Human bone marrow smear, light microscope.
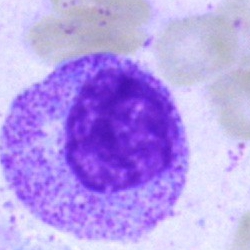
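Myelocyte, central cell. Chromatin dark purple, coarsely clumped with paler gaps. Cytoplasm abundant, a wide rim broadest on the left and below the nucleus, filled with numerous purple-violet granules. Pale, granule-poor area just left of the nucleus.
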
